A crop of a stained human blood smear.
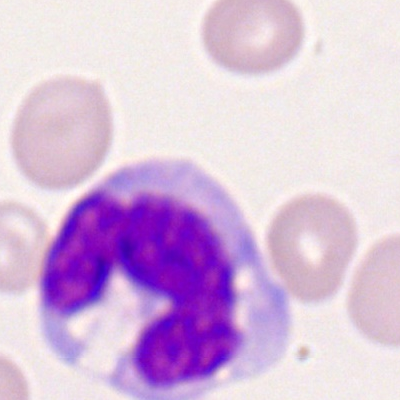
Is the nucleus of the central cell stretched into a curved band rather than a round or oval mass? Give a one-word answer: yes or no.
Yes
